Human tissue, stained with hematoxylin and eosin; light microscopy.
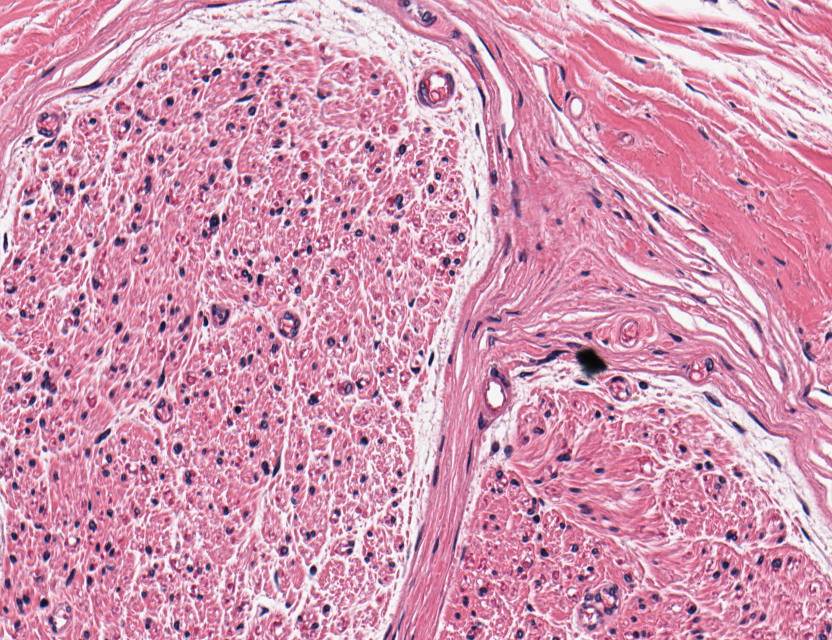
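Tibial nerve, H&E section. Small dark nuclei are scattered fairly evenly through both bundles, and the edge of each bundle is lined by a thin layer of flattened cells with elongated spindle-shaped nuclei. A small vessel with an open round lumen sits in the fibrous band just above the upper-left edge of the smaller bundle. Dense pink collagen with only sparse nuclei fills the upper right corner.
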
